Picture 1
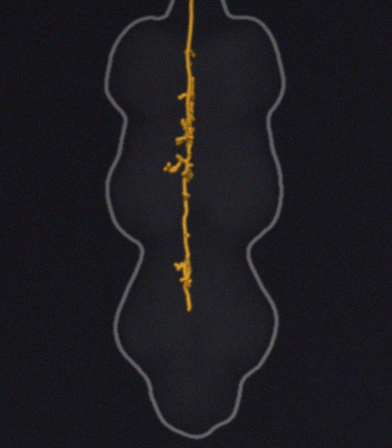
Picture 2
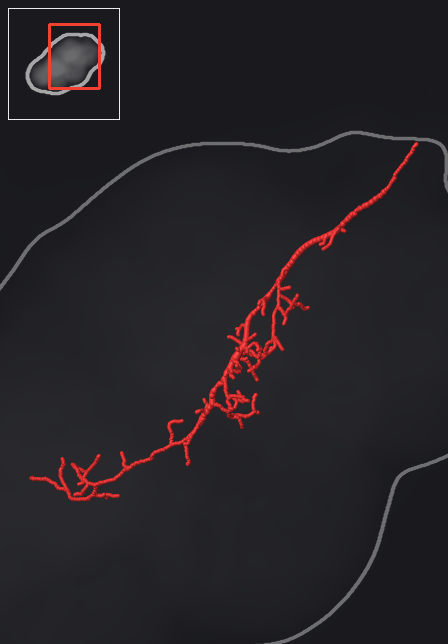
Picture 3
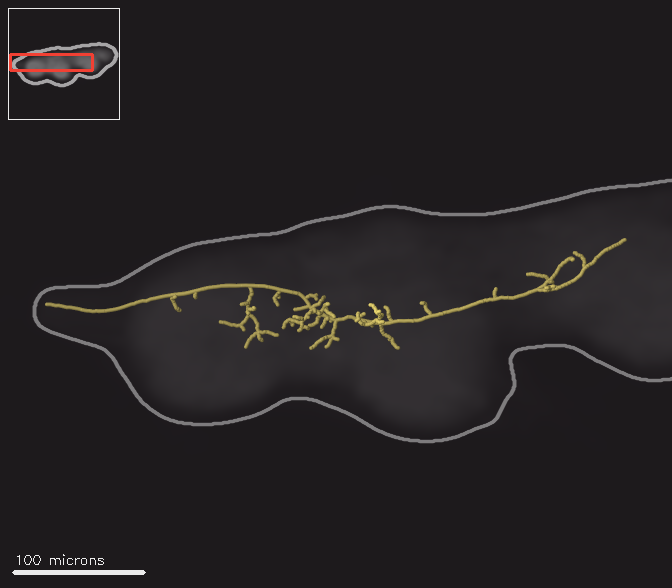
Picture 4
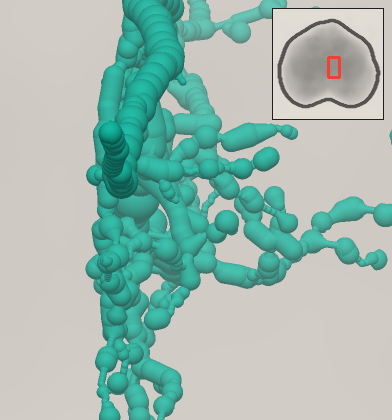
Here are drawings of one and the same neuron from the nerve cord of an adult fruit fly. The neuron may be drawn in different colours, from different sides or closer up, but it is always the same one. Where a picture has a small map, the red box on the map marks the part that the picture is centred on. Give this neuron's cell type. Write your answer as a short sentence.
The cell type is DNp06.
